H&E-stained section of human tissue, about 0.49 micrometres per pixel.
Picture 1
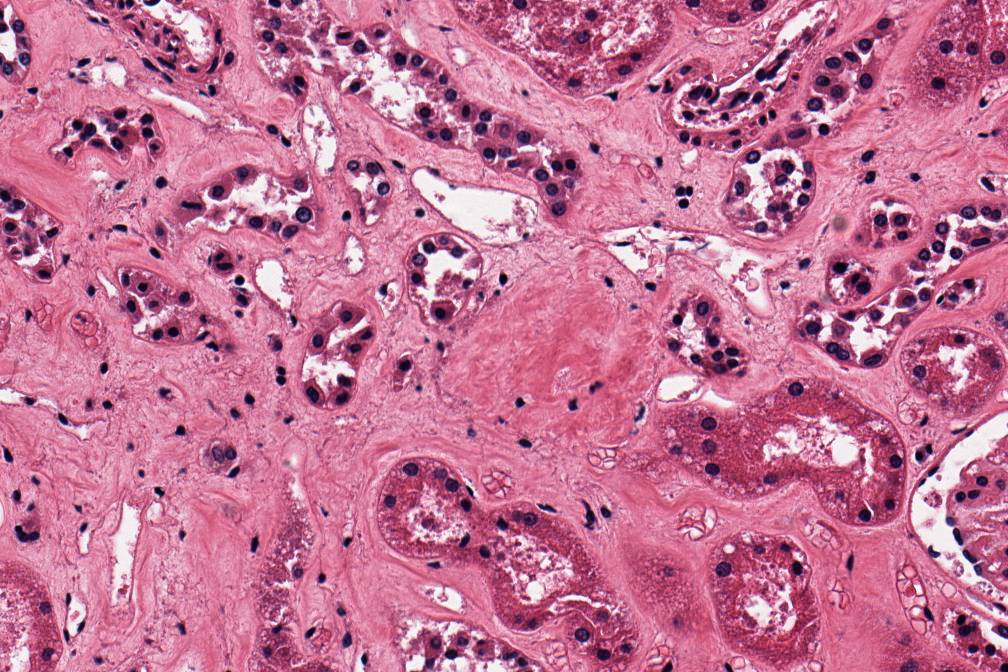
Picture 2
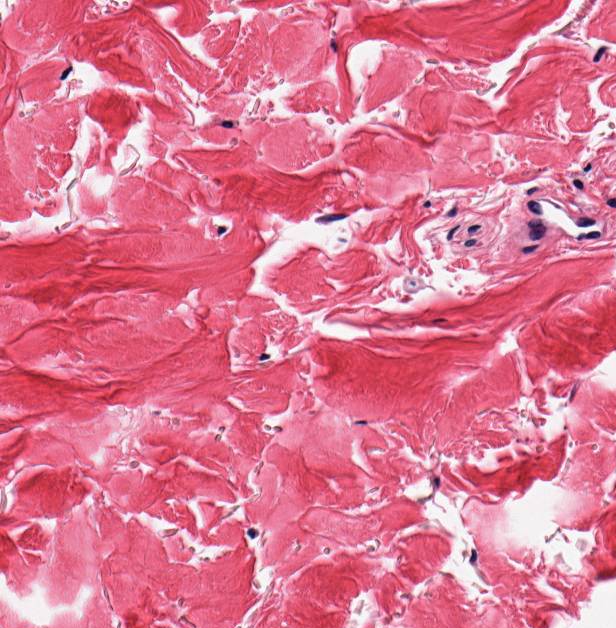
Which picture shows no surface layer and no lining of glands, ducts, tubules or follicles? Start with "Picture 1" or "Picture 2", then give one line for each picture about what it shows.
Picture 2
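Picture 1: The cells lining the tubules have round dark nuclei and granular pink cytoplasm.
Picture 2: No epithelium is present anywhere in the field.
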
